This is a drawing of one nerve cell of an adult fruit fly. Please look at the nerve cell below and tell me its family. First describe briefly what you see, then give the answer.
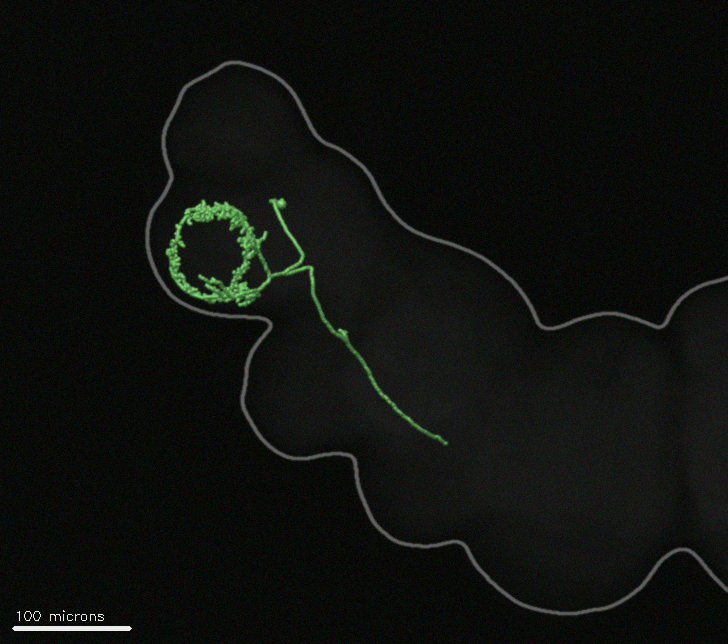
From left to right in the picture it spans about 250 microns. As drawn here it is about as wide as it is tall. It is a nerve-cord intrinsic neuron. Its family is hemilineage 23B.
